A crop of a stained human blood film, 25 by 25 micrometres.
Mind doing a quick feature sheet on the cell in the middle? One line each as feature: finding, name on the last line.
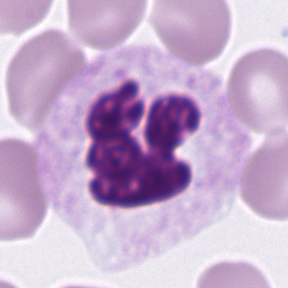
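Cytoplasm: abundant, pale lilac, a wide rim around the nucleus
Granules: fine, small, lilac-pink, evenly scattered
Chromatin: coarse clumps, dark purple
Nucleoli: none visible
Cell: segmented neutrophil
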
